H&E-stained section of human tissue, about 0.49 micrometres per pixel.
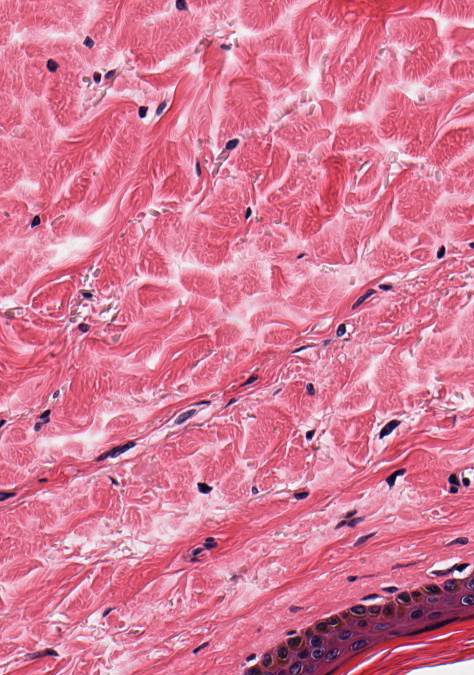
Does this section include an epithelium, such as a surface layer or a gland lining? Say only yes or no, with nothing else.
Yes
